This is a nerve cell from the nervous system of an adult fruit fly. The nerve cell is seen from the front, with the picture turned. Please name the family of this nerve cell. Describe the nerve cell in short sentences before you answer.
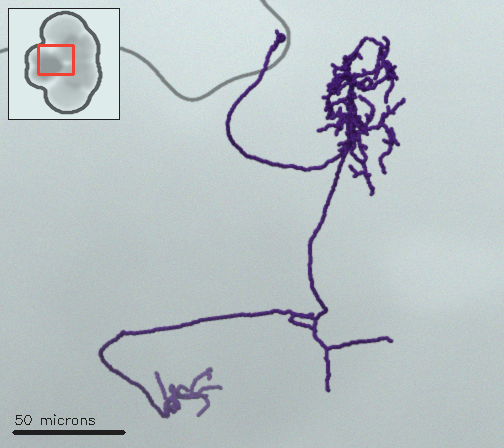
By the scale bar it is about 180 microns tall in this view. Dozens of branch ends can be seen. It is a descending neuron. The family is hemilineage LB7.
